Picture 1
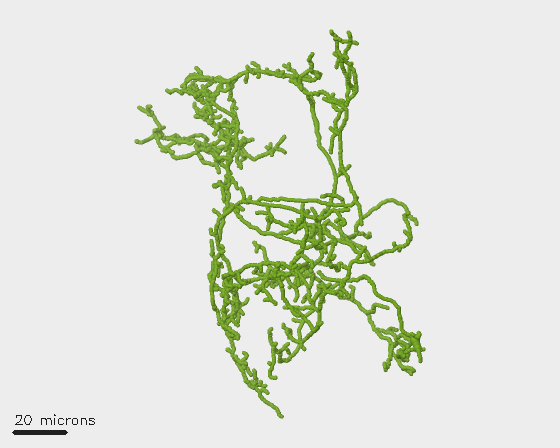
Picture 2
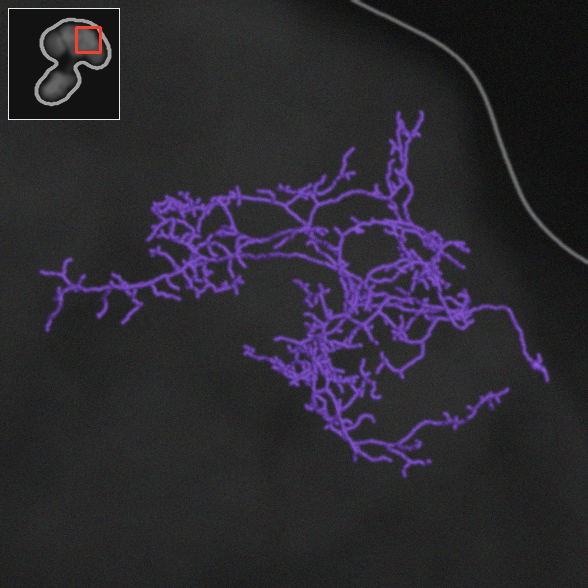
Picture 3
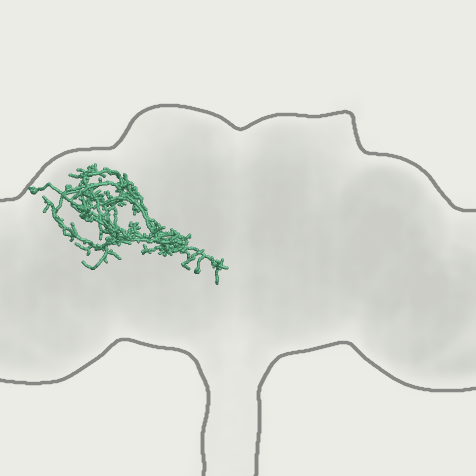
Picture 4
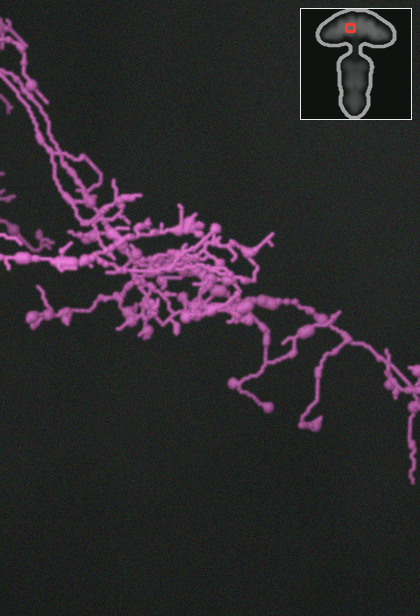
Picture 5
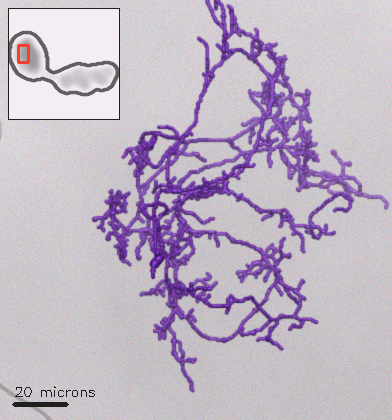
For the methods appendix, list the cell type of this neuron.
CB3450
